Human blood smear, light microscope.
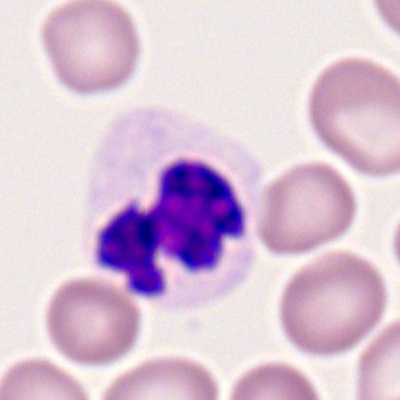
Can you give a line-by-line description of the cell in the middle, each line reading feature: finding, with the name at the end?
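Nucleus: two lobes joined by a narrower middle part.
Lobes: the smaller at lower left, the larger at upper right.
Nucleolus: none visible.
Cytoplasm: pale lilac.
Name: segmented neutrophil.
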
